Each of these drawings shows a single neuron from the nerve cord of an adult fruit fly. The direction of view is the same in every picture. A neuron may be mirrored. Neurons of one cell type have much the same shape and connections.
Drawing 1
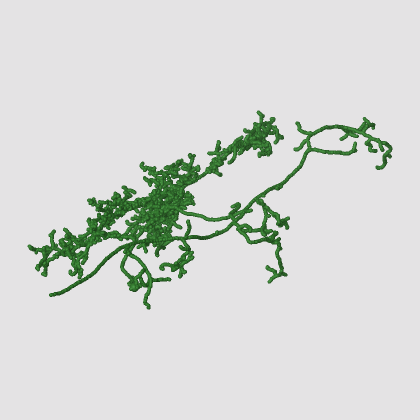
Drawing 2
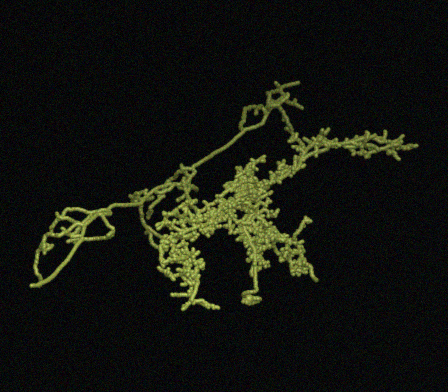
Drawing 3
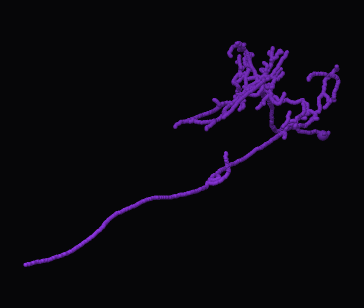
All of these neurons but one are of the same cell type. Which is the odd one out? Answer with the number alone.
3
